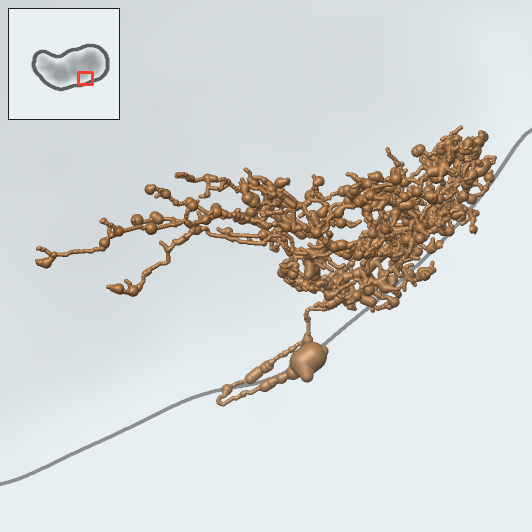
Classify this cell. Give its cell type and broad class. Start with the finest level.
GNG081; central-brain intrinsic neuron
